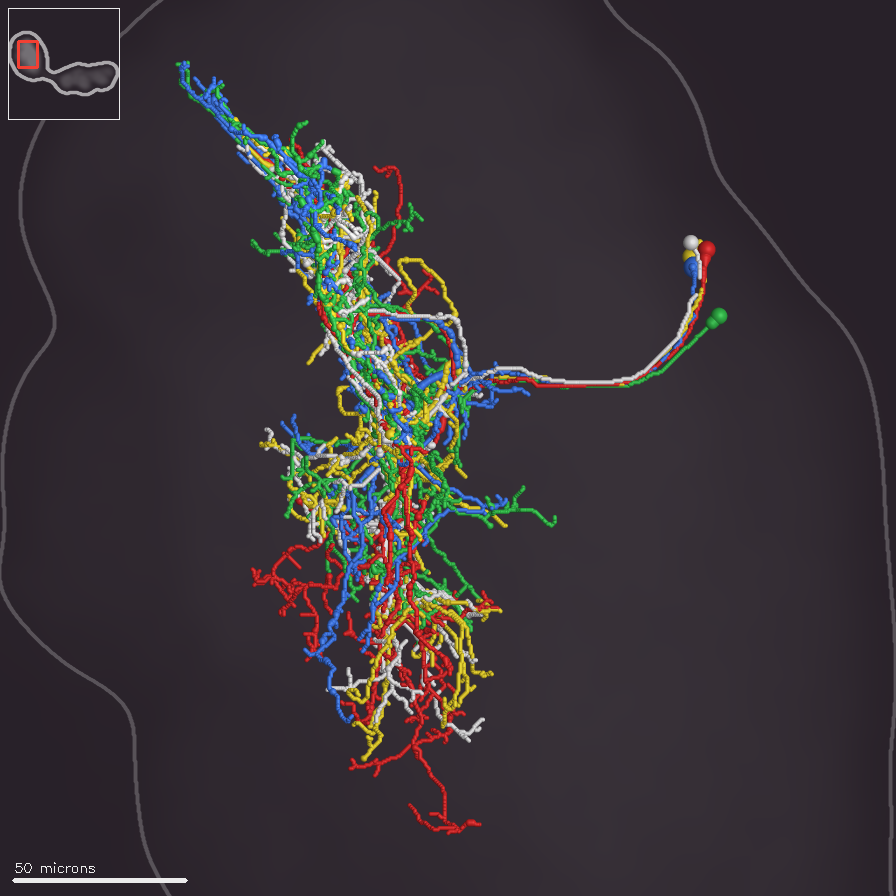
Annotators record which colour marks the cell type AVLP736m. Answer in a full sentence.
The colour is red.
